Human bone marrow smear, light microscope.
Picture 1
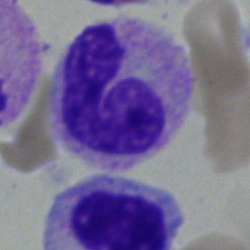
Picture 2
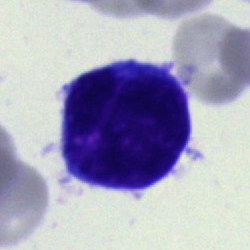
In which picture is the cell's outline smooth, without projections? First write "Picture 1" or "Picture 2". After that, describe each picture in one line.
Picture 1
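What picture 1 shows: The cell outline is round and smooth.
What picture 2 shows: Short, fine, irregular projections and fragments fringe the edge, most clearly at the lower left and right.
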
